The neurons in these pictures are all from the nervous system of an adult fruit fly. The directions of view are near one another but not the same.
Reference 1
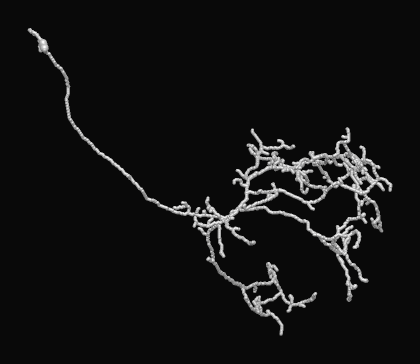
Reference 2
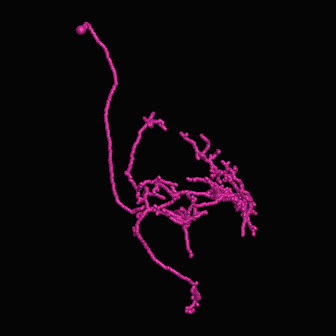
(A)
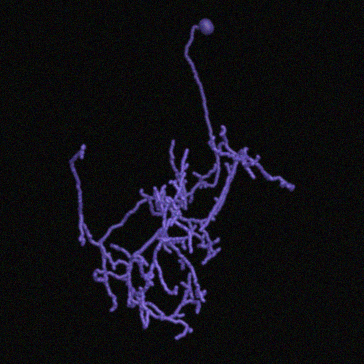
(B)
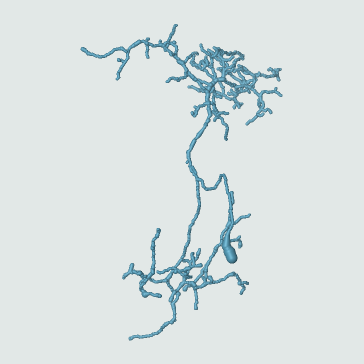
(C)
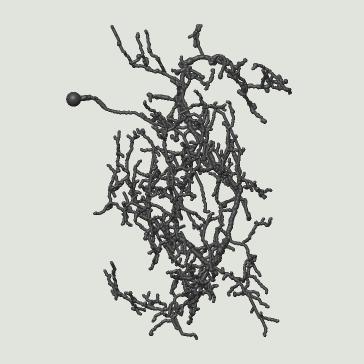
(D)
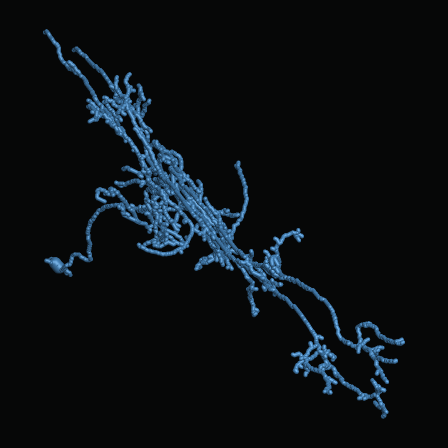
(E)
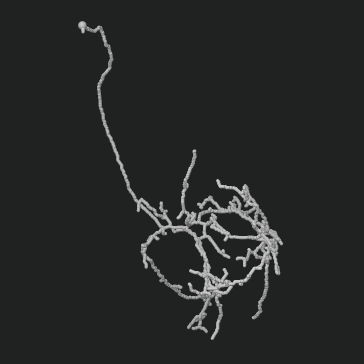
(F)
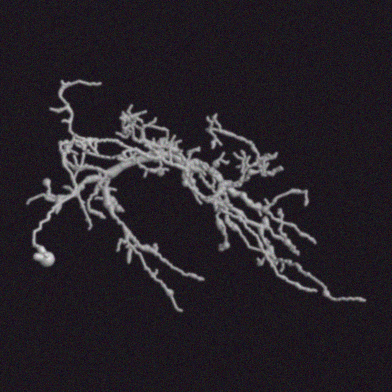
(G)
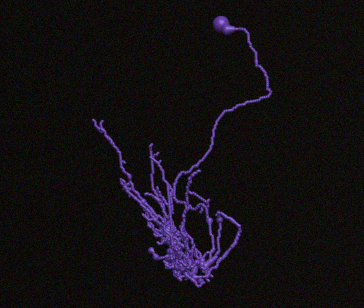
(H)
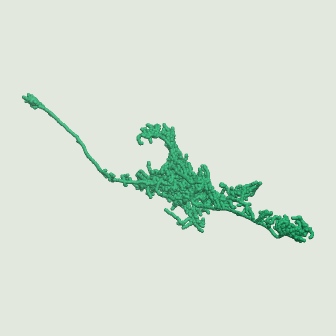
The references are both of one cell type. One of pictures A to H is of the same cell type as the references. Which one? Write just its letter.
E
